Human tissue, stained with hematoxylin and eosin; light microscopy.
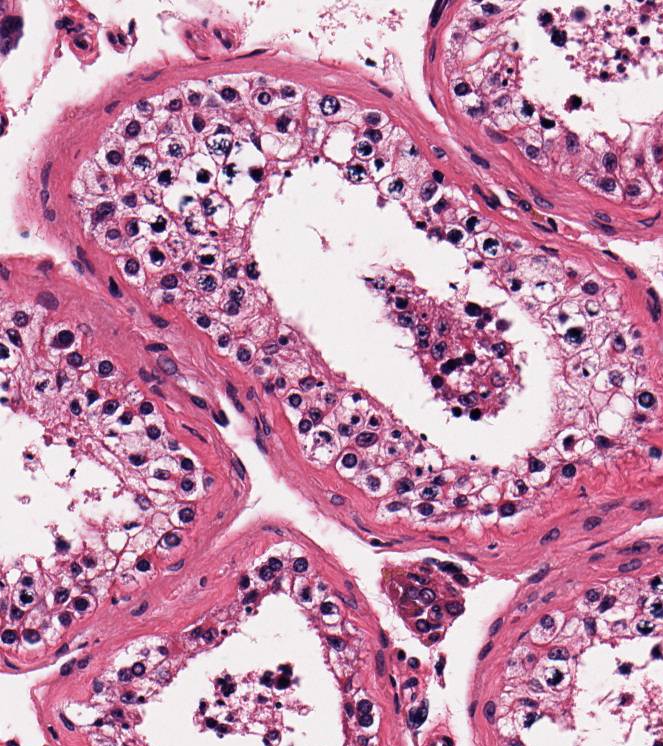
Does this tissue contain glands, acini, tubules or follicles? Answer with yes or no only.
Yes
